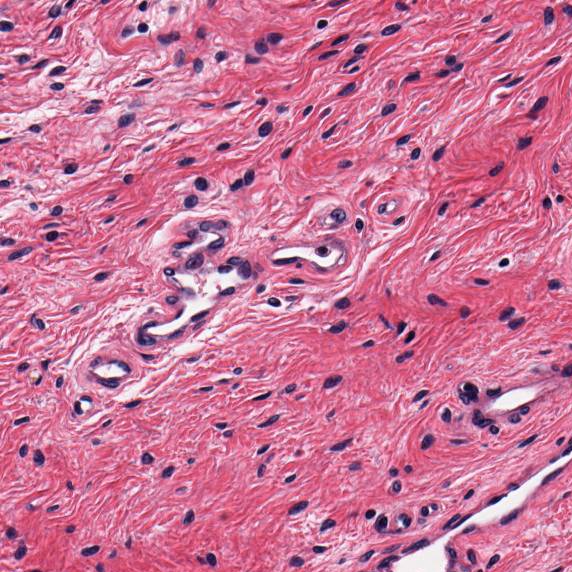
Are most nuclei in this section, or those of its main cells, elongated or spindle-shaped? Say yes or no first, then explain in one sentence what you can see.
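Yes. Scattered dark nuclei between the fibres are mostly elongated and spindle-shaped.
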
